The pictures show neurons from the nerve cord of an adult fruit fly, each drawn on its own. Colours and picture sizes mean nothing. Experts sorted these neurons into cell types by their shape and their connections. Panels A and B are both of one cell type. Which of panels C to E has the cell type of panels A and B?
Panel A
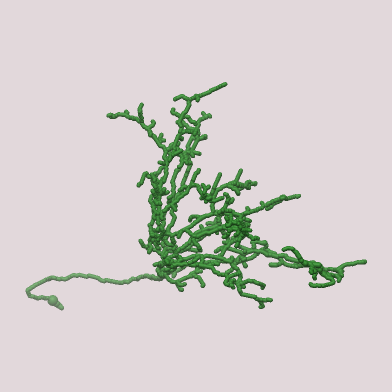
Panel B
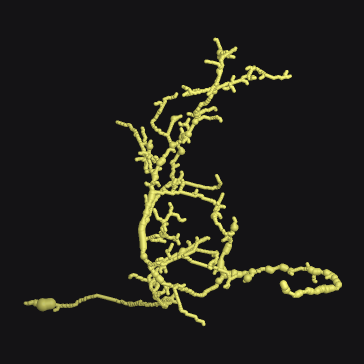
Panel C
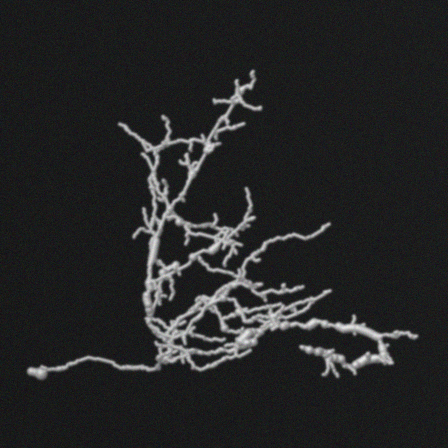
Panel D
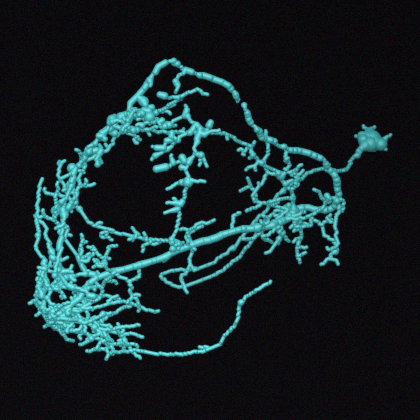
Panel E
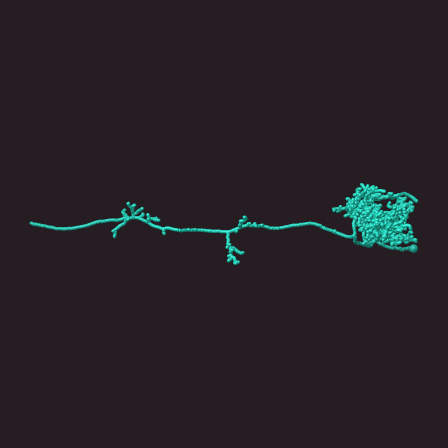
Panel C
